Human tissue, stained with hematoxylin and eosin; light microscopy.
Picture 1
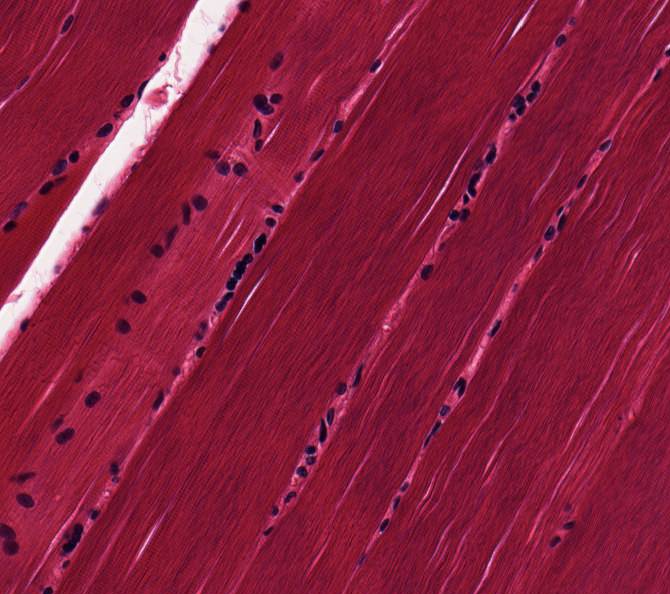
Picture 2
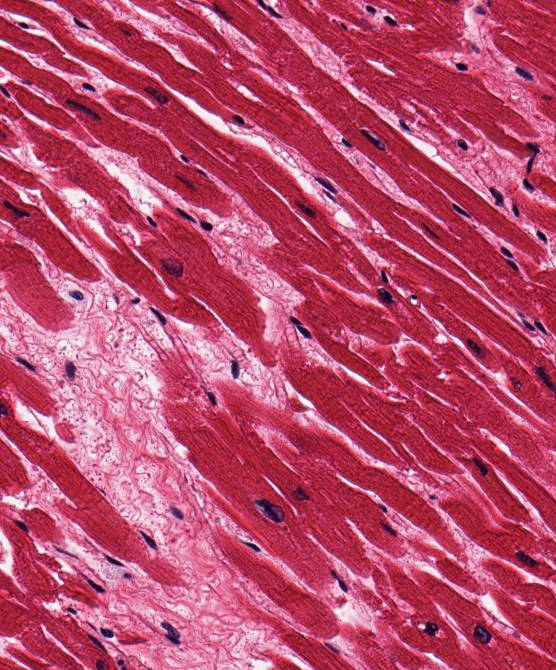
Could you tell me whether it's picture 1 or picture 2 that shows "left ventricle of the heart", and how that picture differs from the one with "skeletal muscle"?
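The answer: skeletal muscle in picture 1, and the left ventricle of the heart in picture 2. Branching: the fibres in picture 1 are unbranched straight bands crossing the whole field, whereas many fibres in picture 2 branch and join neighbouring fibres.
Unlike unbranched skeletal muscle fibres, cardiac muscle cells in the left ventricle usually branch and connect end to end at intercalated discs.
Nuclei: in picture 1 they are dark, elongated and placed at the fibre edges rather than centrally.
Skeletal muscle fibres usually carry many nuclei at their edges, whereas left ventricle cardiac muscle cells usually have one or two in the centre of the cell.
Connective tissue: picture 1 has only thin pale strands between adjacent fibres, whereas picture 2 has a band of loose pale pink tissue with wavy collagen fibres in its lower left part.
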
